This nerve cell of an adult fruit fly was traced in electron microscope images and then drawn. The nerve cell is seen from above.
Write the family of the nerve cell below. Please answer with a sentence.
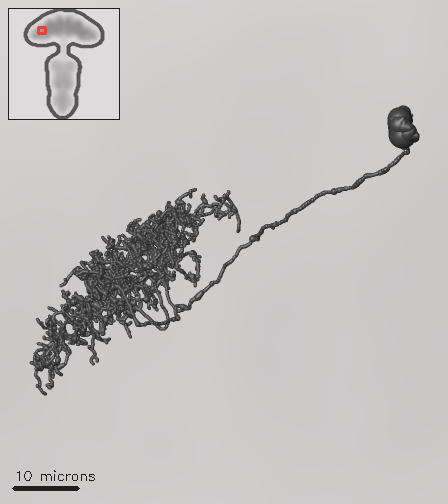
The family is Pm.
